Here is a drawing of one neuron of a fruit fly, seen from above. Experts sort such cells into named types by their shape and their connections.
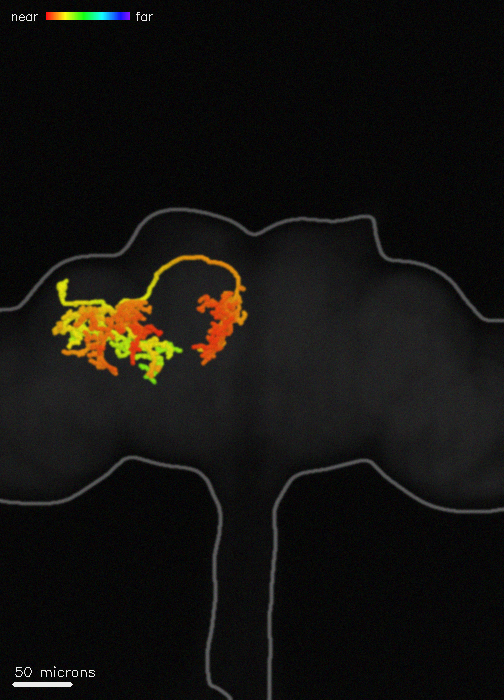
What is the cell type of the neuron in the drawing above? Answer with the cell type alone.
SMP041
